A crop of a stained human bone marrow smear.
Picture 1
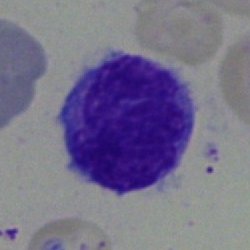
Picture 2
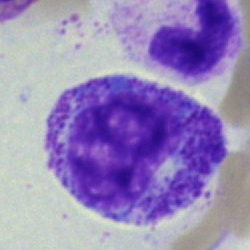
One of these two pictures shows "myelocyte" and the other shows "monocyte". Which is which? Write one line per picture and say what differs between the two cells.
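Picture 1 shows a monocyte: No granules are seen in the cytoplasm.
Picture 2 shows a myelocyte: The cytoplasm is packed with coarse dark purple granules.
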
